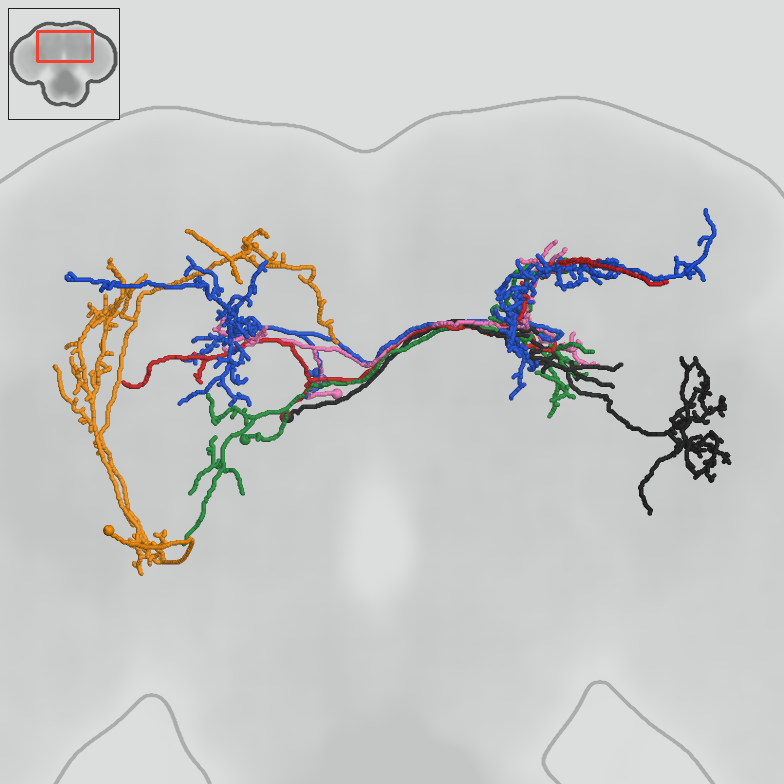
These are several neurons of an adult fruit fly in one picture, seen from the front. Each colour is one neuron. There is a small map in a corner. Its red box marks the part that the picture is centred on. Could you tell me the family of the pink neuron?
hemilineage DM6_posterior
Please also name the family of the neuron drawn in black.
hemilineage DM6_posterior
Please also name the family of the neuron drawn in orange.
hemilineage WEDa2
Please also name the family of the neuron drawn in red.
hemilineage DM6_posterior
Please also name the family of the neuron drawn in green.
hemilineage DM6_posterior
